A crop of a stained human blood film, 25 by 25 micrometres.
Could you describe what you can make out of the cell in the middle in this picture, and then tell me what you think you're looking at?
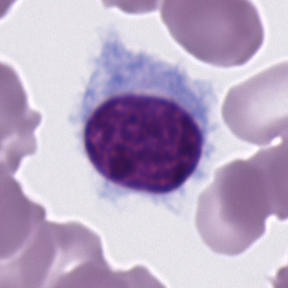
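Look first at the rim of cytoplasm: it is wider above the nucleus than below it. Now follow its edge, and you will find it ragged, with fine hair-like projections. Inside, there are no distinct granules and no clear vacuoles. What you are looking at is a hairy cell.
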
